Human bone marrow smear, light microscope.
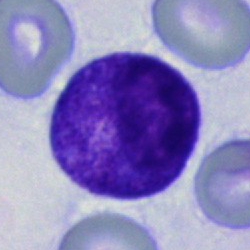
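Promyelocyte in a stained bone marrow smear: a round cell with a smooth outline and no projections or blebs on its surface. Left of the centre of the nucleus there's a paler, pinkish patch, and no vacuoles show anywhere in the cell.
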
